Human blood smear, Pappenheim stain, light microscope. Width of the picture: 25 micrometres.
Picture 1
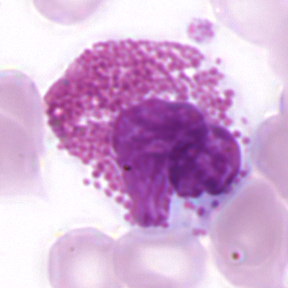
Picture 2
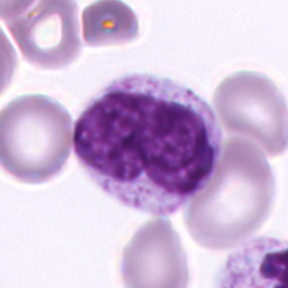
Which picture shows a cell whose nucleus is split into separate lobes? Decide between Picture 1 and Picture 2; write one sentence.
In picture 1, the cell has a nucleus made up of separate segments.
